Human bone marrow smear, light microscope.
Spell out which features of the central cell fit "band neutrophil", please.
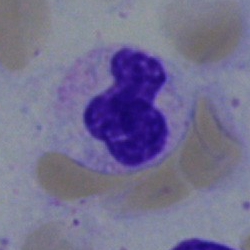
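First on the list, the outline: round and smooth. Next, the chromatin, which is dense and dark purple with a few small pale spots.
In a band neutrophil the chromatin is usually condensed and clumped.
The dense chromatin here goes with that.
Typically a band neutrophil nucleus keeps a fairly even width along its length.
This nucleus is pinched in partway along its length, with a smaller upper part and a larger lower part, so its width is not even, and that does not go with the name. Last, fine pinkish granules are scattered through the cytoplasm.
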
